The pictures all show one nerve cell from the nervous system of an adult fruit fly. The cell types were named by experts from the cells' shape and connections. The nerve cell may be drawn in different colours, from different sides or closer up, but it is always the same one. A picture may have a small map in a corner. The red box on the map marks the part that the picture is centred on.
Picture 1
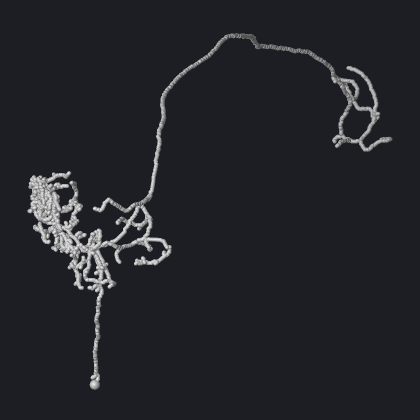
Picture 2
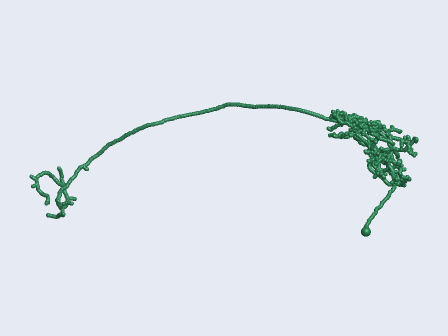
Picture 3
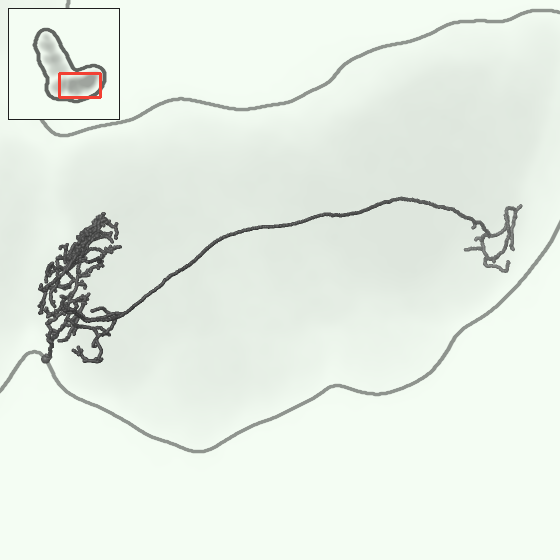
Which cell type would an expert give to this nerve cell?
CB0747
